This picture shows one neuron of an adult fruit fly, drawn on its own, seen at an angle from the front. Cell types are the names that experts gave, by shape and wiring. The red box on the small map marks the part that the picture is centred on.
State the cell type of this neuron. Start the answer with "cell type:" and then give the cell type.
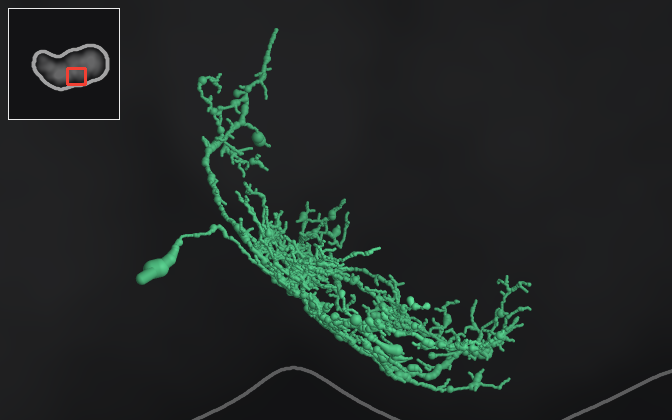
cell type: GNG281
